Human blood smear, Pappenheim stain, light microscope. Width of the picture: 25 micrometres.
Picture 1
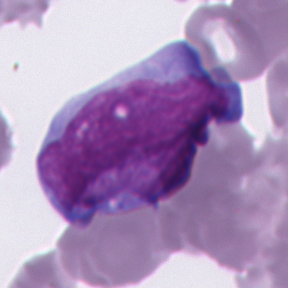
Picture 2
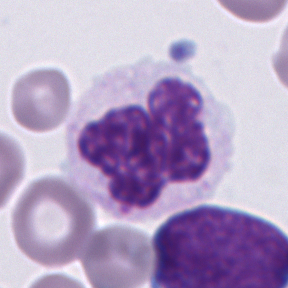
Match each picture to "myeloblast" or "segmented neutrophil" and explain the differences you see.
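Myeloblast in picture 1; segmented neutrophil in picture 2. Picture 1: outline irregular and angular, not round; cell about 20 by 13 micrometres. Cytoplasm without visible granules.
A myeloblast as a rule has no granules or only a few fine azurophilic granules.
Blunt bluish cytoplasmic bulge at the right end of the cell.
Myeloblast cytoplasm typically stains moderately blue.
A few small white spots over the upper part of the nucleus. Red cells in contact along the right and lower sides. Picture 2: outline roughly round, against the angular myeloblast. Pale lilac cytoplasm rims the nucleus on all sides, in place of the bluish tone in picture 1; no coarse dark granules. No nucleoli visible.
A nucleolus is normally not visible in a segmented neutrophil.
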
